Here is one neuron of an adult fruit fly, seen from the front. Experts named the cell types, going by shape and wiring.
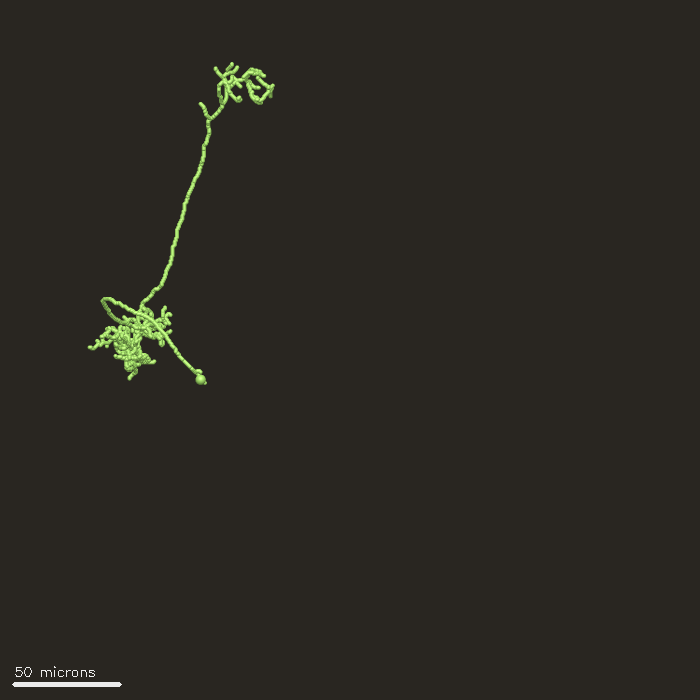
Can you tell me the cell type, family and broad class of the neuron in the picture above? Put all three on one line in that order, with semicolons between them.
WEDPN1A; hemilineage WEDa2; central-brain intrinsic neuron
